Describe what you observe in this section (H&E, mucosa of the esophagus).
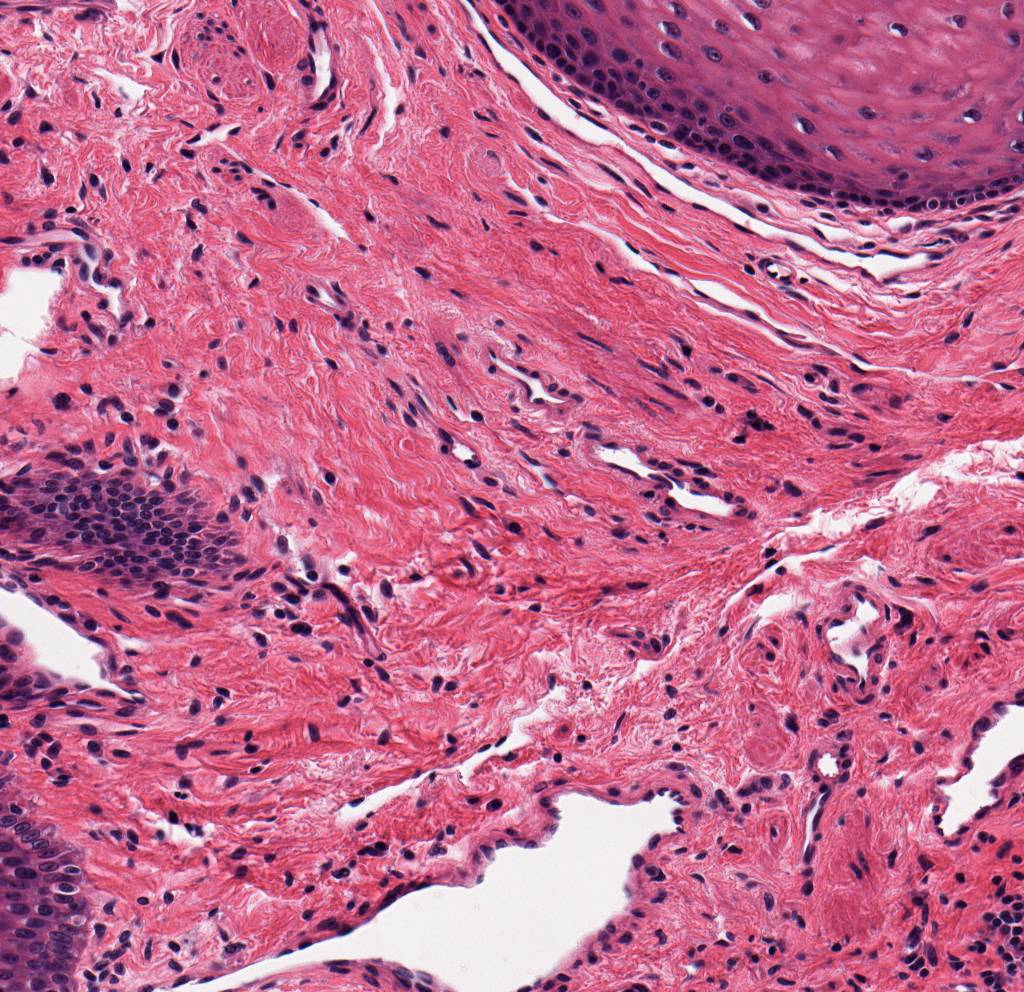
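The top-right epithelium's lower border, against the stroma, is a darker basal layer of crowded nuclei. Above it, larger cells have paler cytoplasm and well-spaced nuclei. Upper-field collagen bundles run obliquely, roughly parallel to this border. Most stromal nuclei are small, dark, spindle-shaped and scattered.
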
